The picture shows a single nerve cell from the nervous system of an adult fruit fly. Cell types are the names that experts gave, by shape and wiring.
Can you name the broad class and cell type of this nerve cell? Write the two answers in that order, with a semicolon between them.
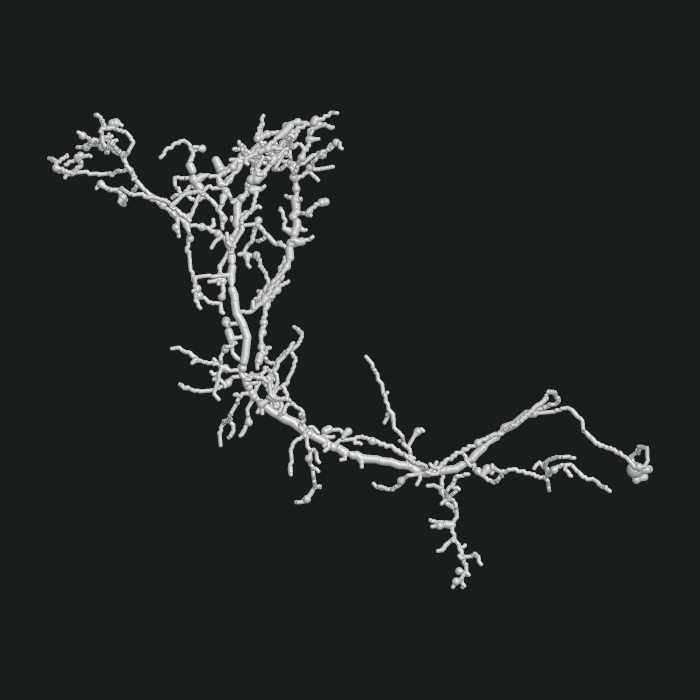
central-brain intrinsic neuron; SLP437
